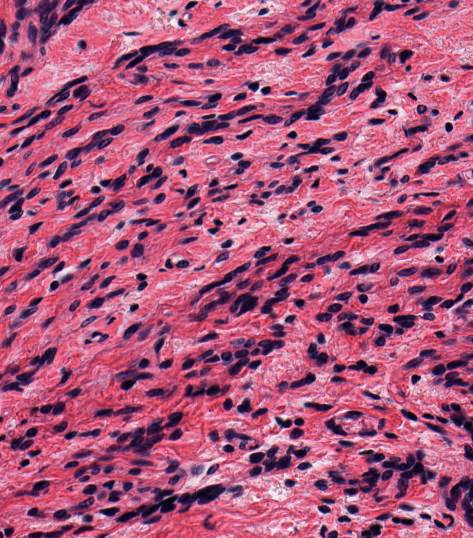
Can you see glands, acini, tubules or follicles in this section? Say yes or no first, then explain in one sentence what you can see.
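No. No epithelium or glands are present anywhere in the field.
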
